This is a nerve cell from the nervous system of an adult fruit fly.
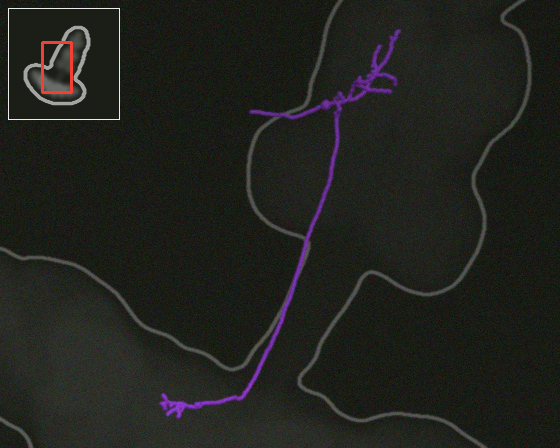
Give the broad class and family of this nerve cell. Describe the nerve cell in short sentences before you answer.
As drawn here it is taller than it is wide. This is a sensory neuron ascending to the brain. The name of its family is class mechanosensory proprioceptive.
